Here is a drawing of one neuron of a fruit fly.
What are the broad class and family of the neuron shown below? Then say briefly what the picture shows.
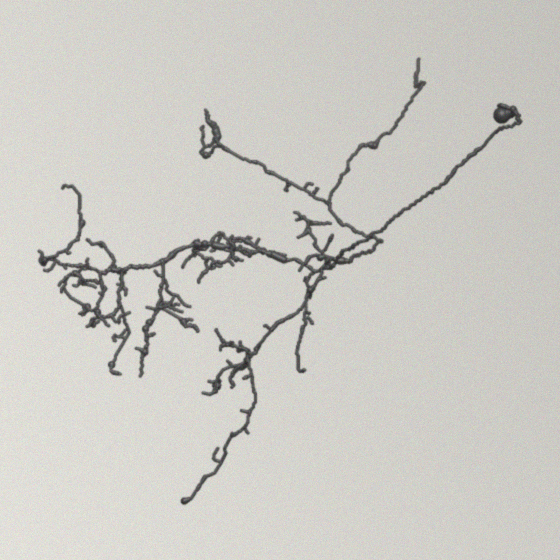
Its broad class is central-brain intrinsic neuron. The family is hemilineage SMPp&v1_posterior. The cell body can be seen at the upper right of the picture. Dozens of branch ends can be seen.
